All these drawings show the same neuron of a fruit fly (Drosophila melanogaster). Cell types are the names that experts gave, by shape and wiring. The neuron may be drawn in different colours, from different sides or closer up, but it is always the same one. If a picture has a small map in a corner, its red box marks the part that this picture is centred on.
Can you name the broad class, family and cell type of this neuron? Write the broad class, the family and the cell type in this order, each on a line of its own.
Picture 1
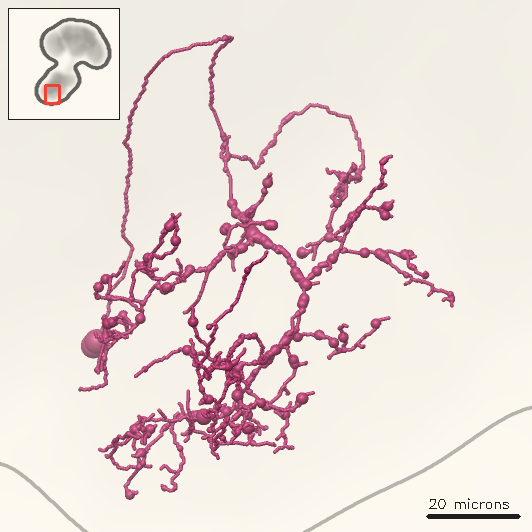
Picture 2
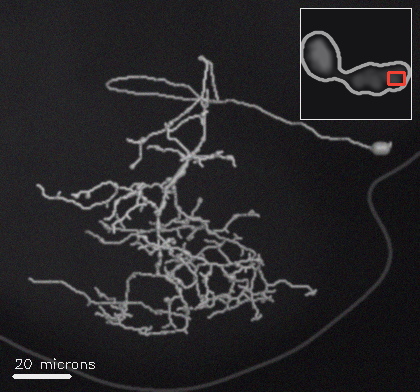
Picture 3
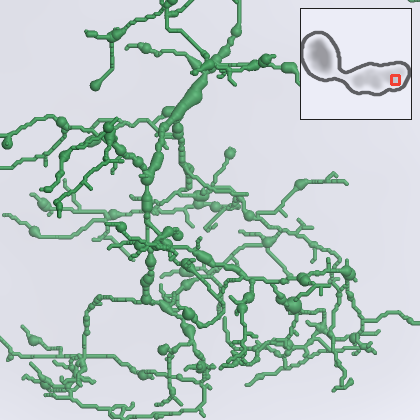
nerve-cord intrinsic neuron
hemilineage 03A
IN03A089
